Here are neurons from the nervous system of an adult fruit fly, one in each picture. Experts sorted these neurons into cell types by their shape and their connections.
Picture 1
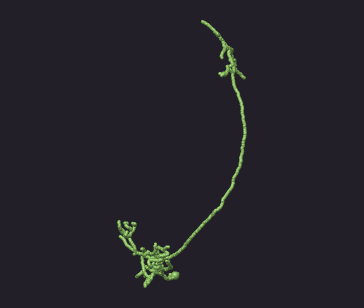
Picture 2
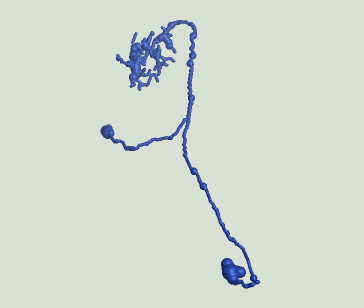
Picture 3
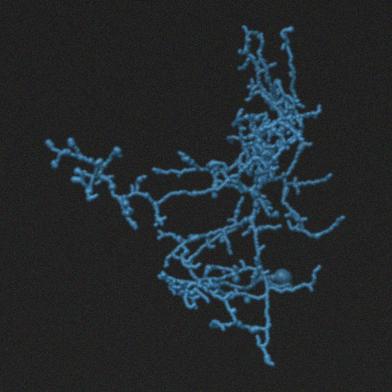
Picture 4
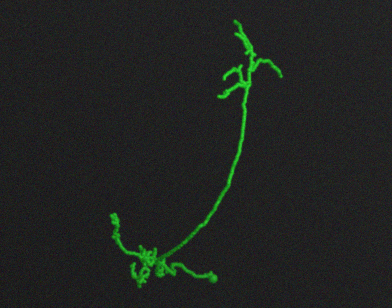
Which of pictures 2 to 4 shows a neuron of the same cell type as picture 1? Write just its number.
4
